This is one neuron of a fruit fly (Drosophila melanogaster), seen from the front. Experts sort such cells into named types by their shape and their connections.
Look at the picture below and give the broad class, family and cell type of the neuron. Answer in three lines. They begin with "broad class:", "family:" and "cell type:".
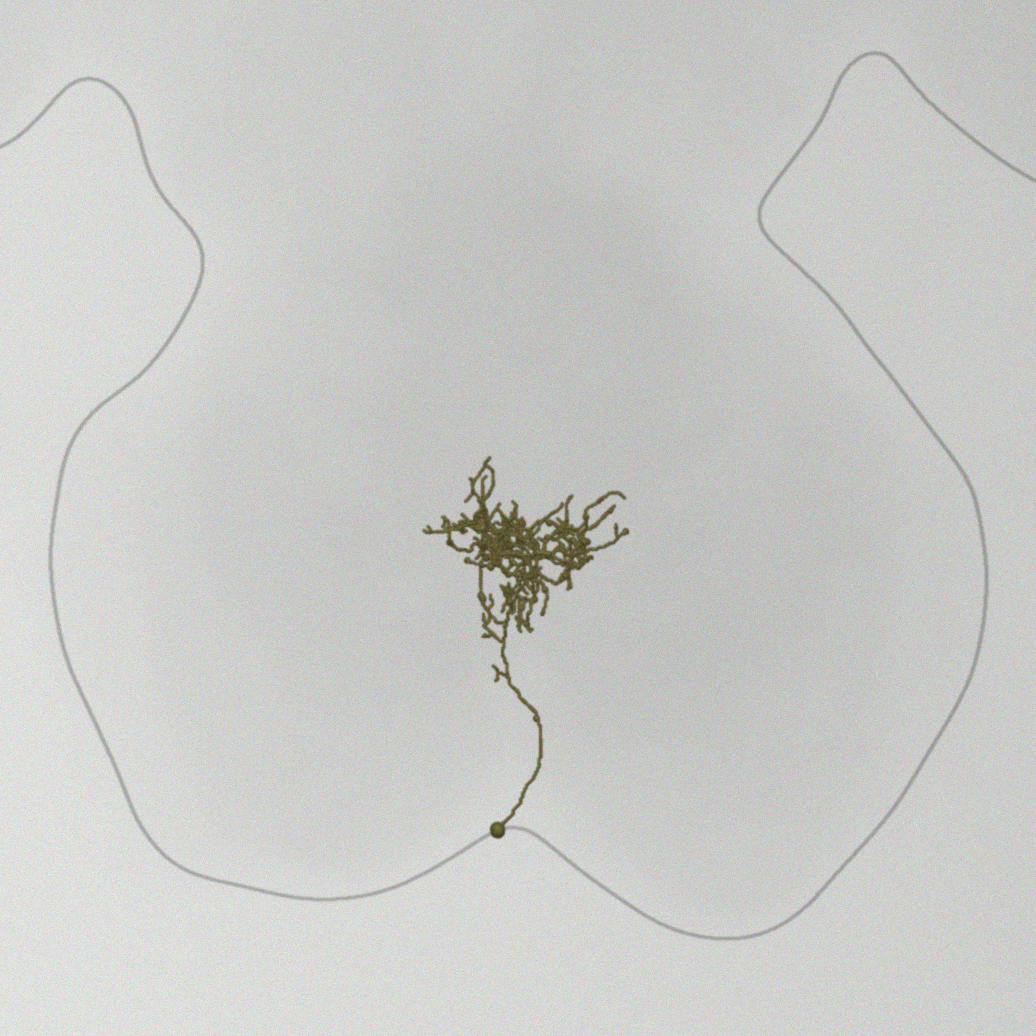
broad class: nerve-cord intrinsic neuron
family: hemilineage 05B
cell type: IN05B072_b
